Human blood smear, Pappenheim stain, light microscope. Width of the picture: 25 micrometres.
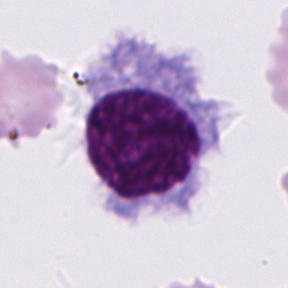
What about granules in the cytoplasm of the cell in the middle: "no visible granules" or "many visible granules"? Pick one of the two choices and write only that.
No visible granules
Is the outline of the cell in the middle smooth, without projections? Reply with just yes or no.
No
